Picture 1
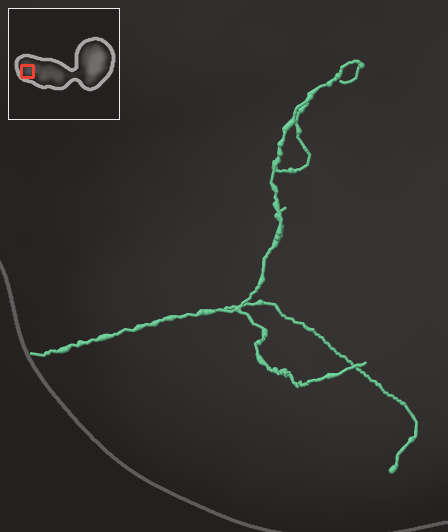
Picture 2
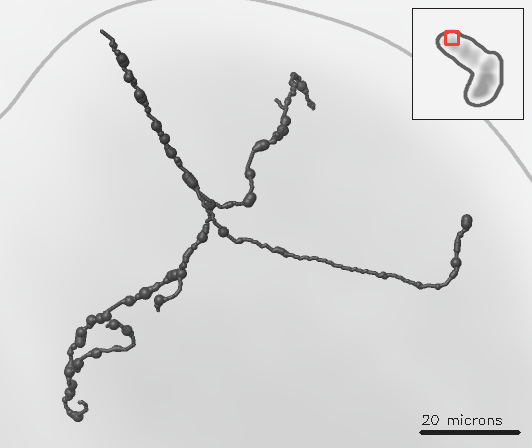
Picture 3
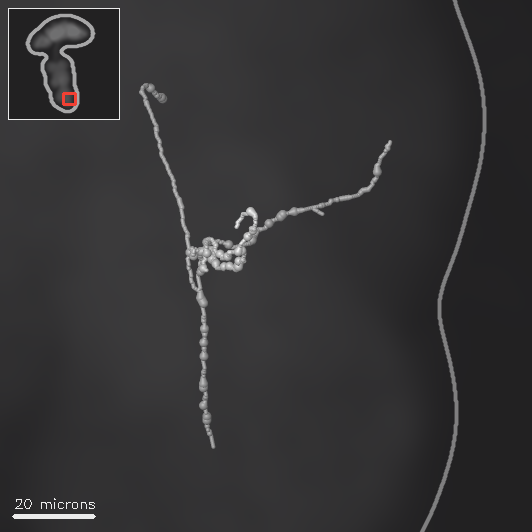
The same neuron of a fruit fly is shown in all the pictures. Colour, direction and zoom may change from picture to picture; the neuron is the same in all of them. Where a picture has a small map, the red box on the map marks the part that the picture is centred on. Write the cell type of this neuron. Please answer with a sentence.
The cell type is SNpp50.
